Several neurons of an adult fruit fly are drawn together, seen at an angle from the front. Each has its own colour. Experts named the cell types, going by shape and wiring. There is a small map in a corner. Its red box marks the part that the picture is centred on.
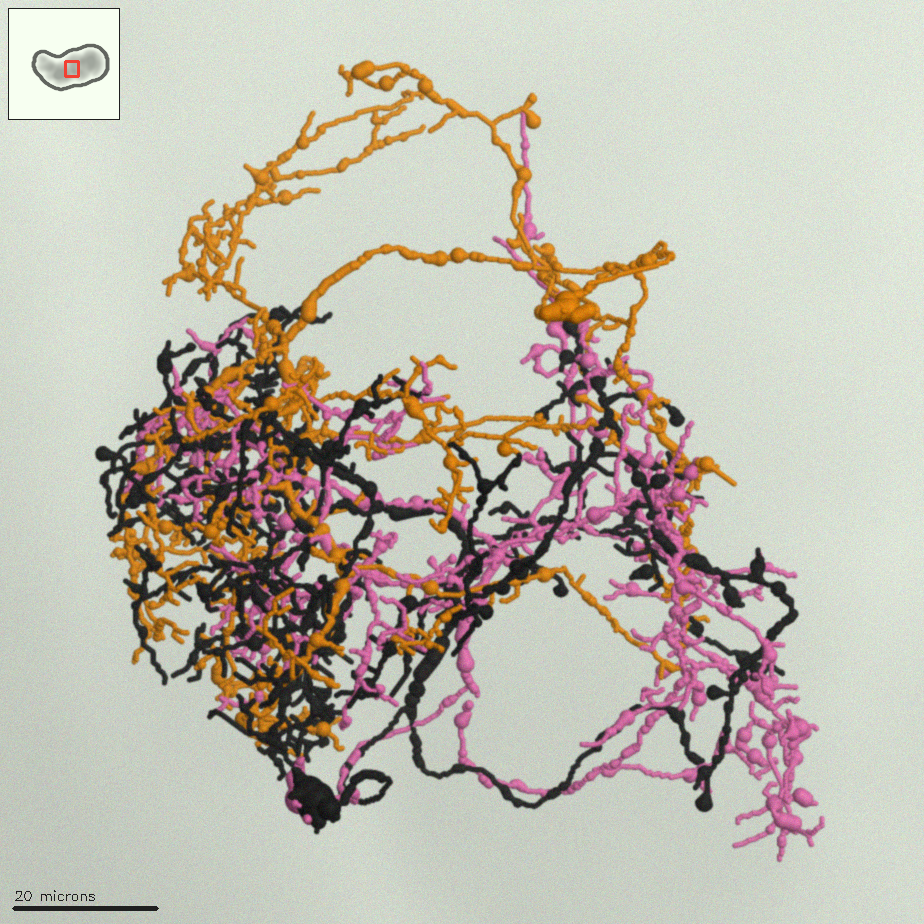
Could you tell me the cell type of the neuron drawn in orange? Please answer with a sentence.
The cell type is AVLP224_a.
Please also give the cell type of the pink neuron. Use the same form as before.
The cell type is AVLP403.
